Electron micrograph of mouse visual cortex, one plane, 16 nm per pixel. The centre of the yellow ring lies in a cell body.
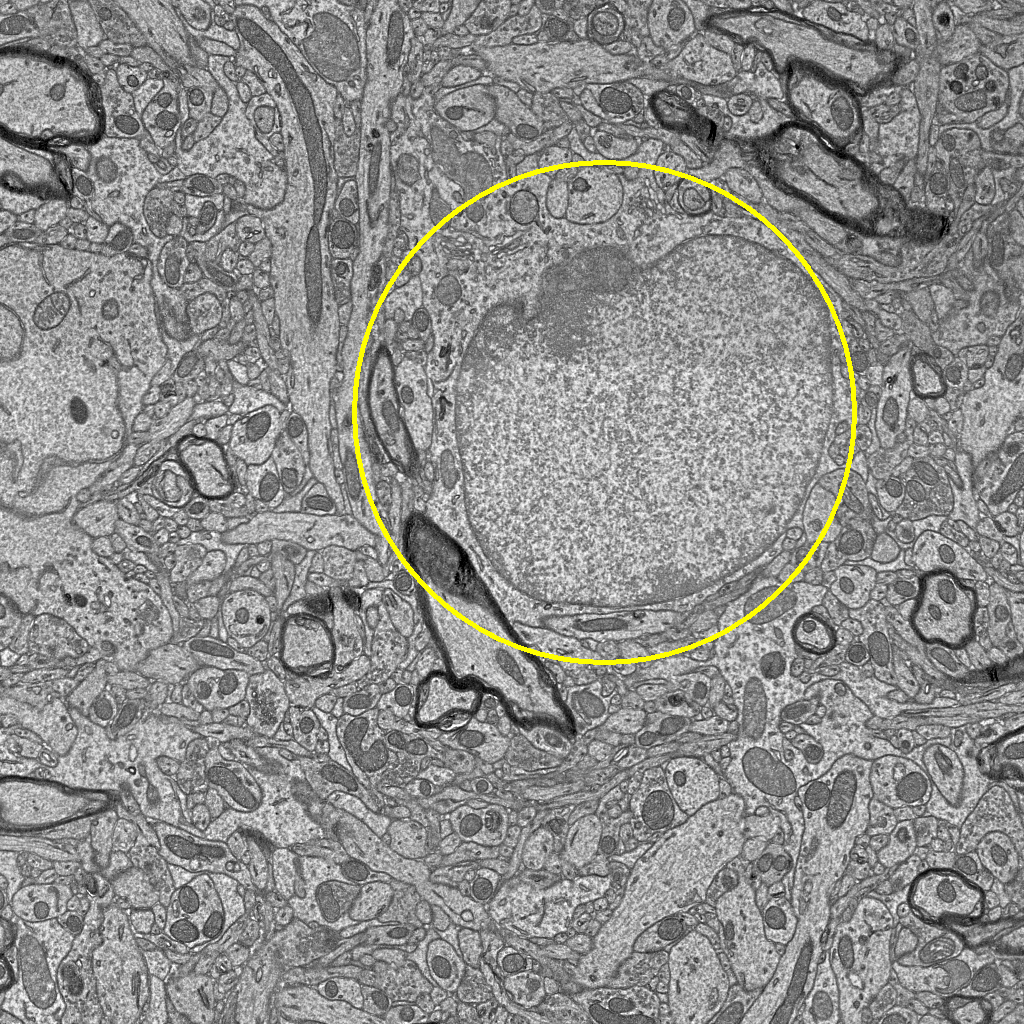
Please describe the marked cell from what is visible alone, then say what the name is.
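Here I see a large, round nucleus, shown almost whole. Its outline looks smooth, without deep infoldings. The chromatin seems pale and finely granular, spread evenly through most of the nucleus. At its upper edge, though, a dense dark patch sits against the envelope. The cell, then, is an astrocyte.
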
